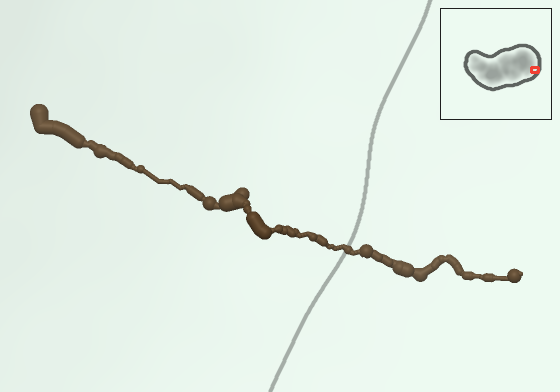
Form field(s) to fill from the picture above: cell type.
R7p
